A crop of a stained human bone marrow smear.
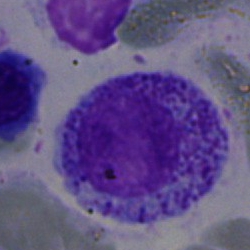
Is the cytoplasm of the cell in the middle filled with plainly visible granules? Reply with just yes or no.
Yes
